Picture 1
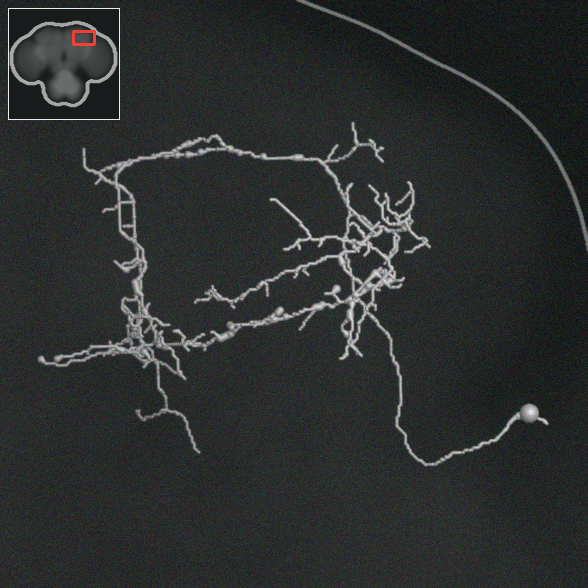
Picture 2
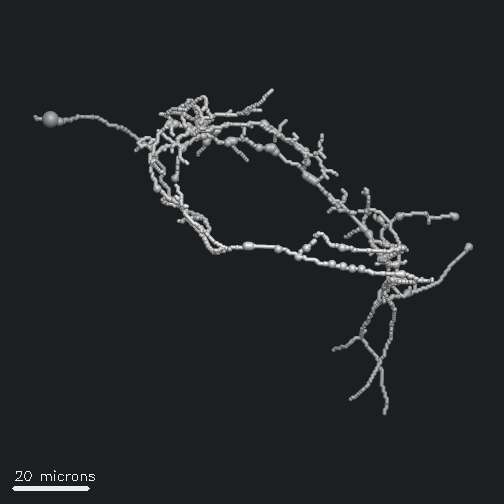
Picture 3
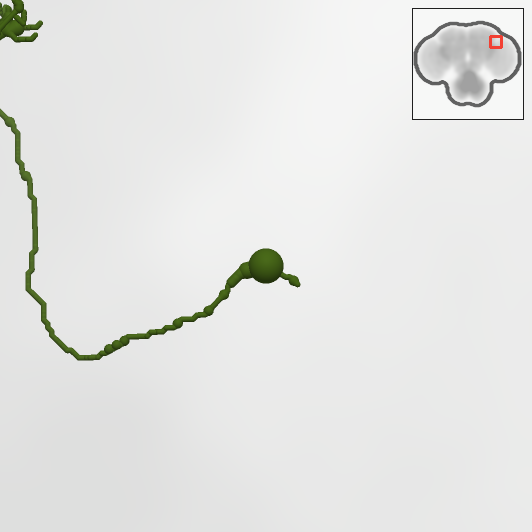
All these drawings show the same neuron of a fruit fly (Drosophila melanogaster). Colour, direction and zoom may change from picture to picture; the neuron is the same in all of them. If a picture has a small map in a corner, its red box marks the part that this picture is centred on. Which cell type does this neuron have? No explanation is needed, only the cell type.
CL024_c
